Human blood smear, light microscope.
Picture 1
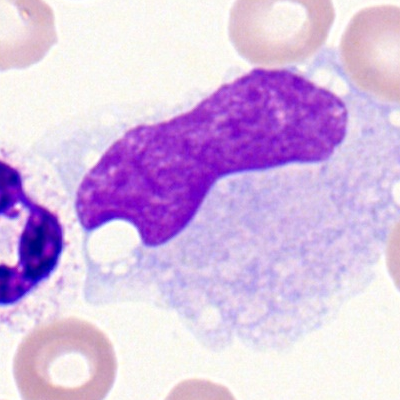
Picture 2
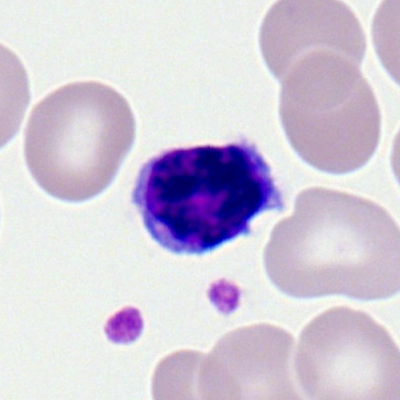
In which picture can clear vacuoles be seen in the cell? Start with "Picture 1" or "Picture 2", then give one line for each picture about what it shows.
Picture 1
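Picture 1: A large clear vacuole sits against the lower-left edge of the nucleus.
Picture 2: No vacuoles are seen in the cell.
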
